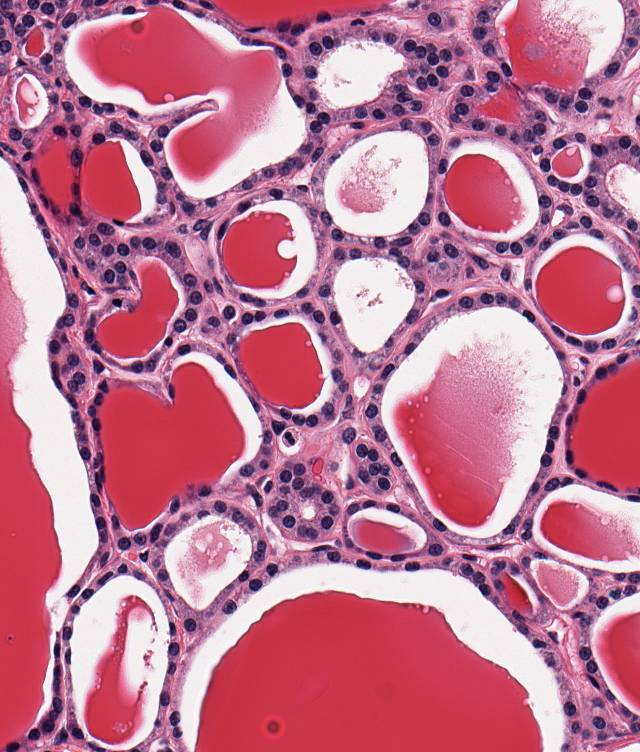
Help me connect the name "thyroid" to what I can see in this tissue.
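This is thyroid, and the first thing that goes with it is the layout: the whole field is closed, rounded follicles of widely varying size, packed against one another, the largest at the bottom and left edge.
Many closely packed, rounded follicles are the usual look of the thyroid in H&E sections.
Now look at a follicle wall: each is lined by a single layer of cuboidal epithelial cells.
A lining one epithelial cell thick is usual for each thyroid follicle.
The lining cells have small, round, dark-staining nuclei, evenly spaced and alike in size. Between follicles lies only scant, delicate pink connective tissue with small capillaries.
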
